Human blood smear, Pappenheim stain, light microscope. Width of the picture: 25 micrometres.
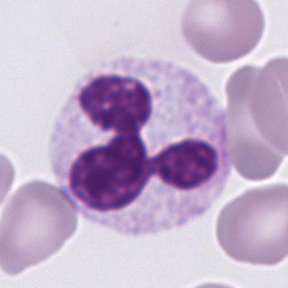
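Segmented neutrophil, centre. Nucleus in three lobes; right-hand lobe joined to the rest by a thin strand. Chromatin dark purple, coarsely clumped. Cytoplasm with many fine lilac granules.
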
